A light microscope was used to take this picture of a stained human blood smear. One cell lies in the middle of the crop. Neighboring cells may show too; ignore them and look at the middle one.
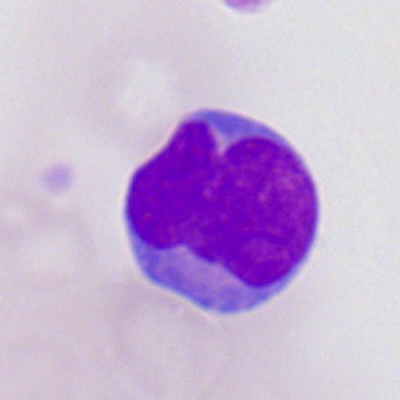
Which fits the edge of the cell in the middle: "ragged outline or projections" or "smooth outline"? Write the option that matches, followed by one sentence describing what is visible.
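Smooth outline. The cell has a smooth, nearly round outline.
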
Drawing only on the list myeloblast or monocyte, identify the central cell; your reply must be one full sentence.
The cell at the central position in this crop is a myeloblast.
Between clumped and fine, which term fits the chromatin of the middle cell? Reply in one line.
The chromatin is fine; coarse clumps are not a feature here.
